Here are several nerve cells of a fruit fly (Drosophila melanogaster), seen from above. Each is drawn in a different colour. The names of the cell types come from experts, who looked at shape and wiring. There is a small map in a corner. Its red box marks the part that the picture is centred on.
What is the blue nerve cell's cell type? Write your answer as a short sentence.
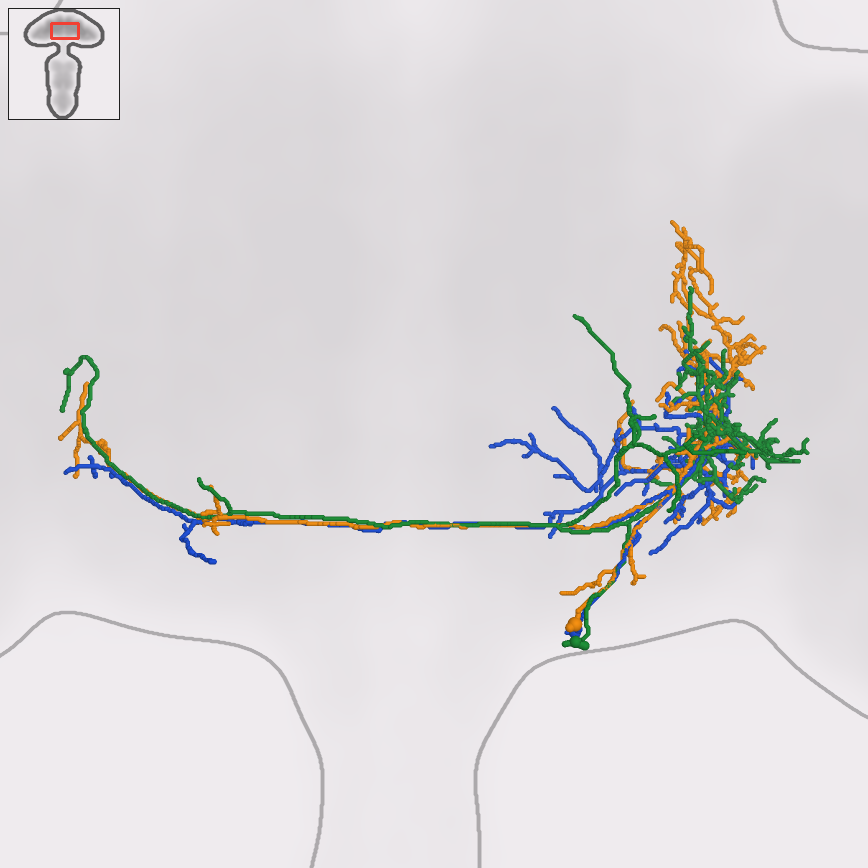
The cell type is CB2050.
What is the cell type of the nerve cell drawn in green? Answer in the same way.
The cell type is CB1464.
